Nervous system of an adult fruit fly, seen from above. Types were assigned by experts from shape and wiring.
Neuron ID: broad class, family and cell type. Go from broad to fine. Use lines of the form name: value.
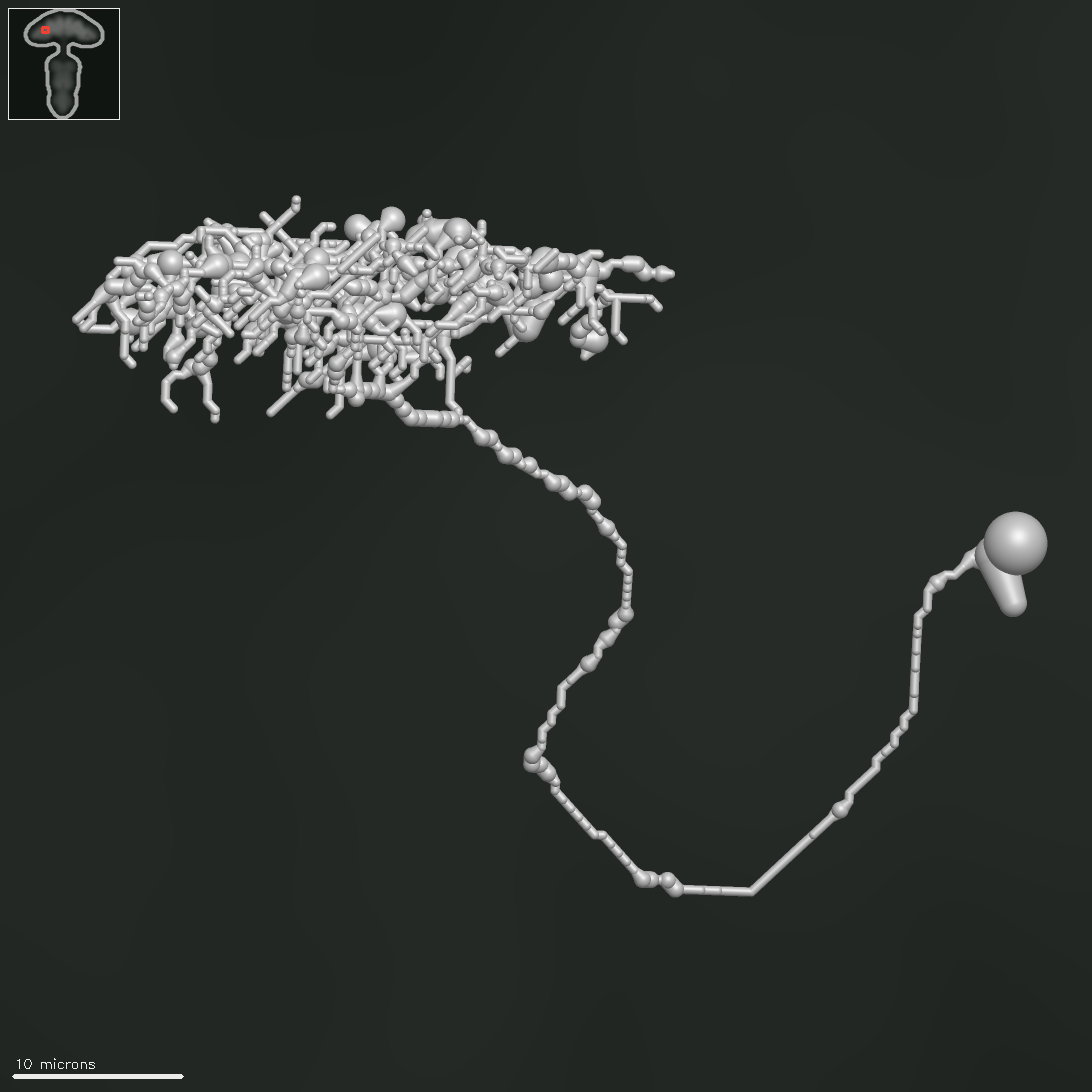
broad class: optic-lobe intrinsic neuron
family: Pm
cell type: Pm1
